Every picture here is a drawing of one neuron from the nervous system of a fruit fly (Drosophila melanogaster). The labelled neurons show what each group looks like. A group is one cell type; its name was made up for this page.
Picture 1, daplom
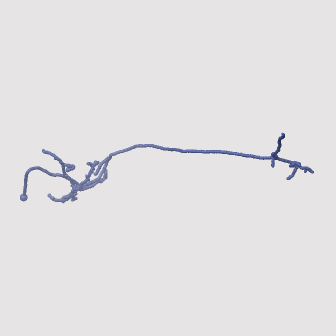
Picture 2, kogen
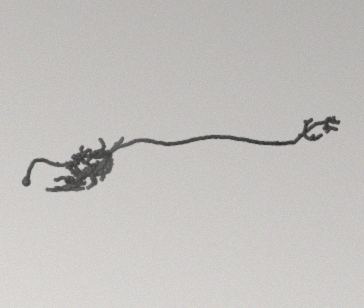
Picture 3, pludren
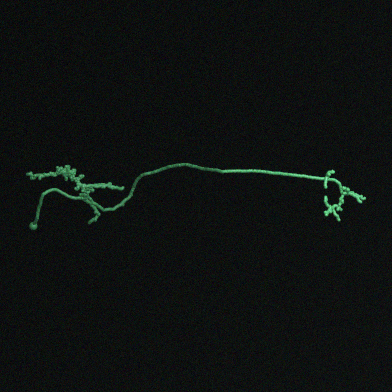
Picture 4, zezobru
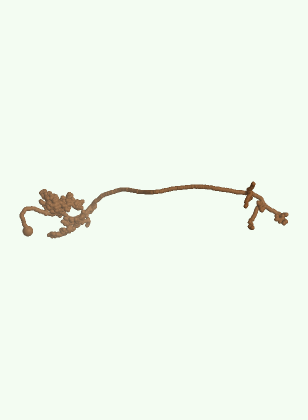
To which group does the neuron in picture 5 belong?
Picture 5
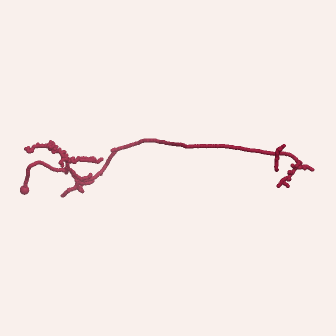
pludren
